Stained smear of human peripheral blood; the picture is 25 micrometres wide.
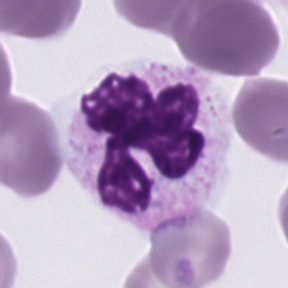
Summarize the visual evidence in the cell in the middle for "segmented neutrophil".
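The nucleus of this cell is divided into several separate lobes.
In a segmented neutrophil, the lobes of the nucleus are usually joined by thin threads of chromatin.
The chromatin is dark purple and coarsely clumped, which goes with the name.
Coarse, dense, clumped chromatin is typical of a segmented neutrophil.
The cytoplasm is plentiful and pale pink, also in keeping with the name.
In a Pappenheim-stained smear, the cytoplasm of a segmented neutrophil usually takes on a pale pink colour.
Fine pink-violet granules are scattered through the cytoplasm, close to the expected colour.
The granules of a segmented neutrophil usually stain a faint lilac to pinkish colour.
None of these features stands against the name: the cell is a segmented neutrophil.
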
